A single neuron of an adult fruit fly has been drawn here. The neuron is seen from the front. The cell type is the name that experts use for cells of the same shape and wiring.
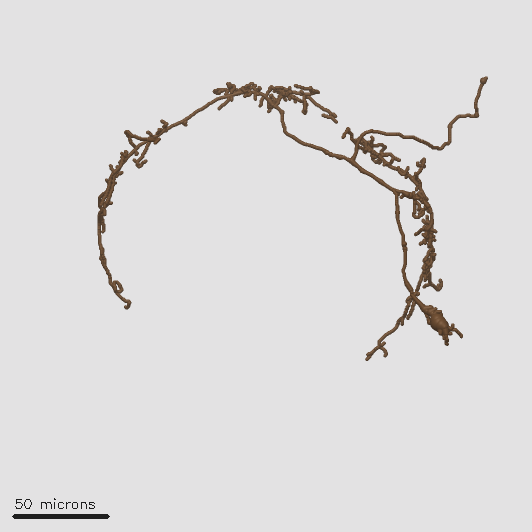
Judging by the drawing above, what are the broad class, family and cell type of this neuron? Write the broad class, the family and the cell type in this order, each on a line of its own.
motor neuron of the nerve cord
hemilineage 03B
MNxm01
